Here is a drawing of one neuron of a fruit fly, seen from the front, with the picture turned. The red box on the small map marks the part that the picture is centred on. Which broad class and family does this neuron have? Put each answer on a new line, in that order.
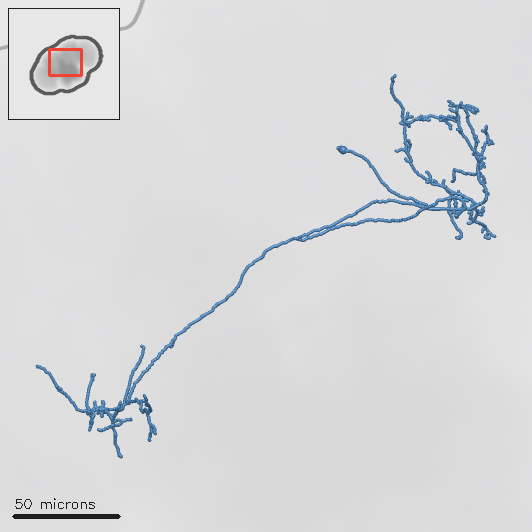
central-brain intrinsic neuron
hemilineage DM4_ventral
